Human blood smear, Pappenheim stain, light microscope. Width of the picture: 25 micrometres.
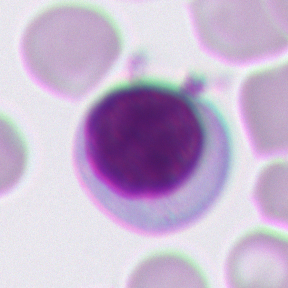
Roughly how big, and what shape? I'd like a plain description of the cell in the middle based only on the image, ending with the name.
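Notice first that the nucleus is round in outline and sits off-centre, toward the top of the cell; it measures about 10 micrometres across. Its chromatin stains dark purple and looks dense. Now follow the cytoplasm: it is pale bluish-grey and forms a crescent that is widest just below the nucleus. This cell is a typical lymphocyte.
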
